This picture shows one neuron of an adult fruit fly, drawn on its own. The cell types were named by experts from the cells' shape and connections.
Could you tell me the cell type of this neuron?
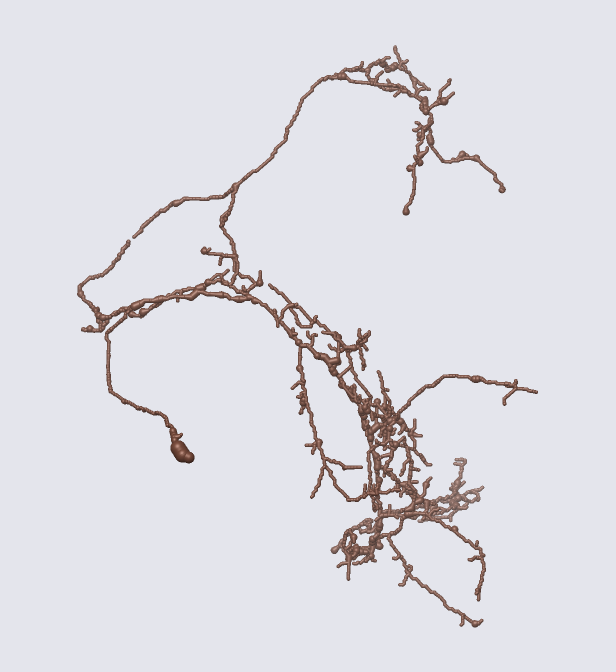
SIP081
